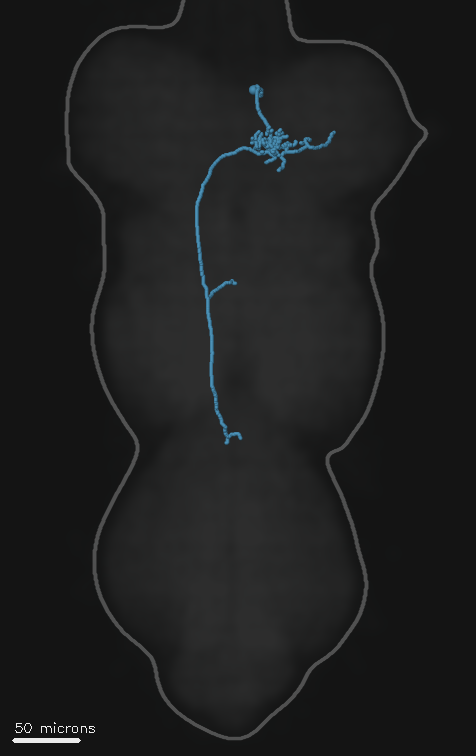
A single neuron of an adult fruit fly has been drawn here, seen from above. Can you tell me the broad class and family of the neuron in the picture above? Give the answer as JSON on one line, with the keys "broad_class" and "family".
{"broad_class": "nerve-cord intrinsic neuron", "family": "hemilineage 10B"}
